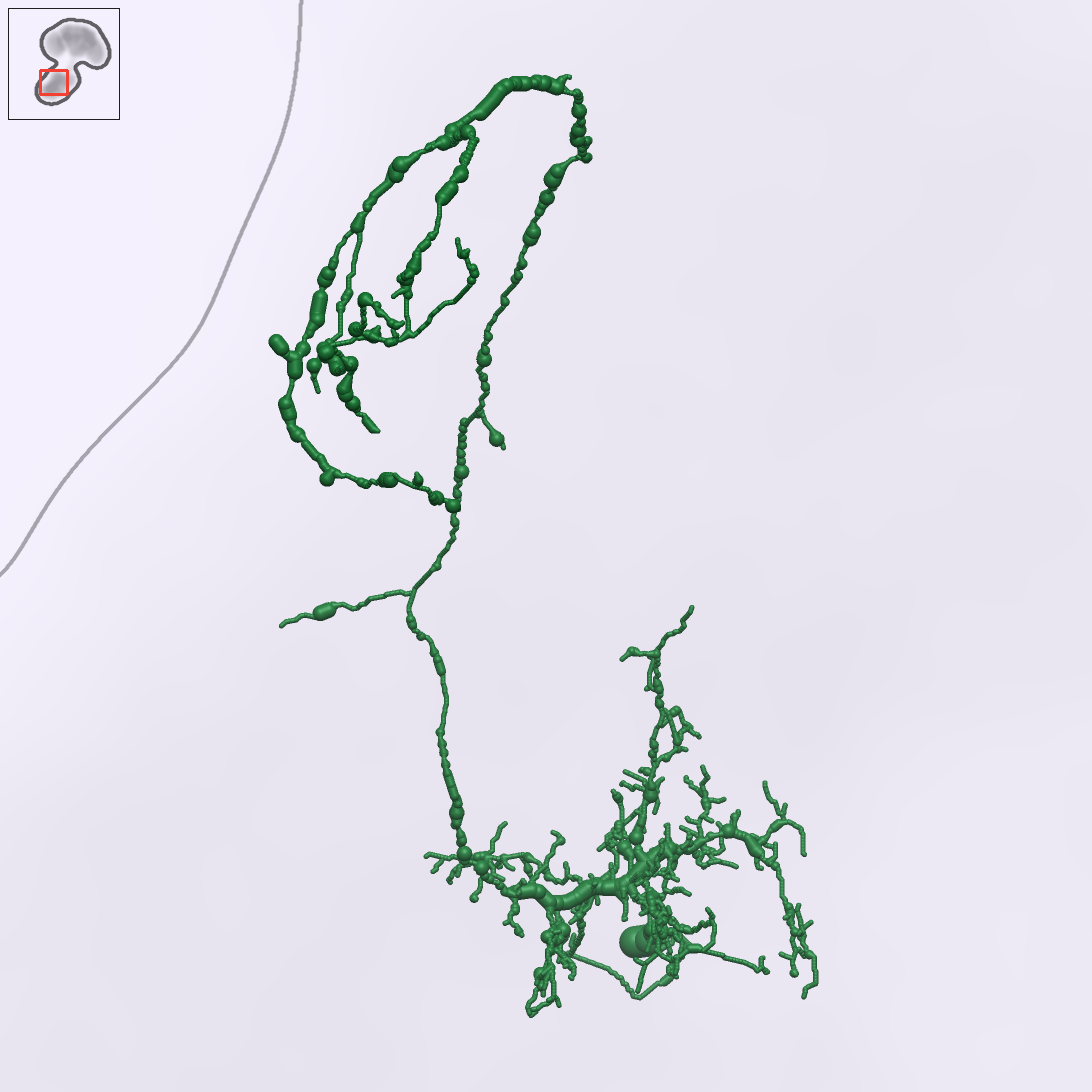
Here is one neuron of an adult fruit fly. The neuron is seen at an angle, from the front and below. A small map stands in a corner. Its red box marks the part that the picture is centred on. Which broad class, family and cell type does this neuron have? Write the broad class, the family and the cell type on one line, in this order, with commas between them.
nerve-cord intrinsic neuron, hemilineage 18B, IN18B049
